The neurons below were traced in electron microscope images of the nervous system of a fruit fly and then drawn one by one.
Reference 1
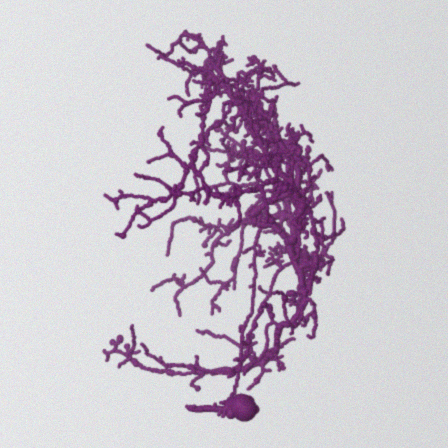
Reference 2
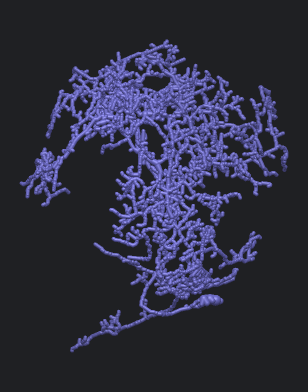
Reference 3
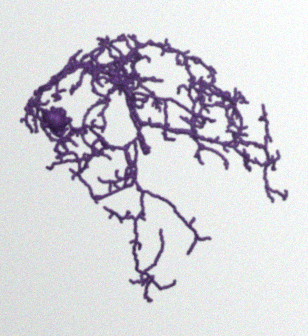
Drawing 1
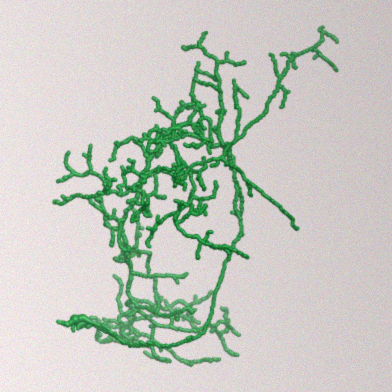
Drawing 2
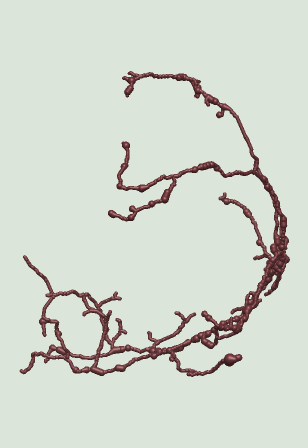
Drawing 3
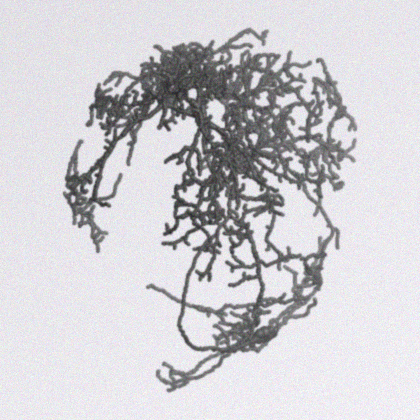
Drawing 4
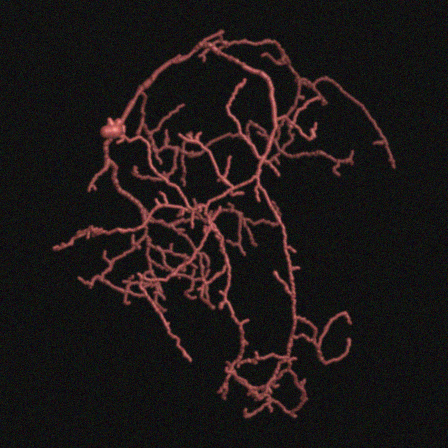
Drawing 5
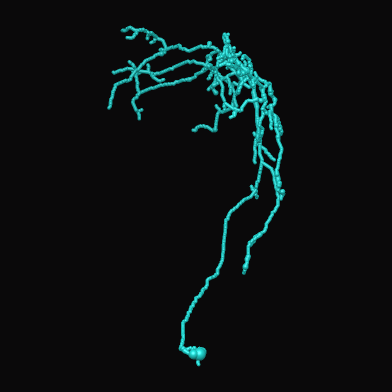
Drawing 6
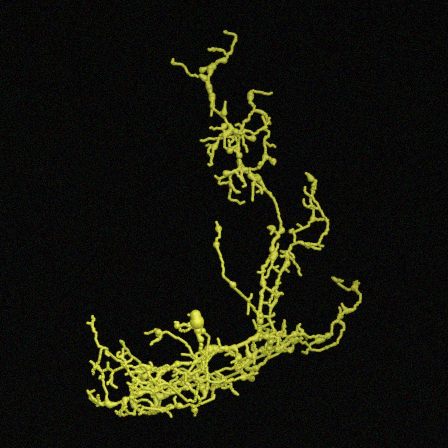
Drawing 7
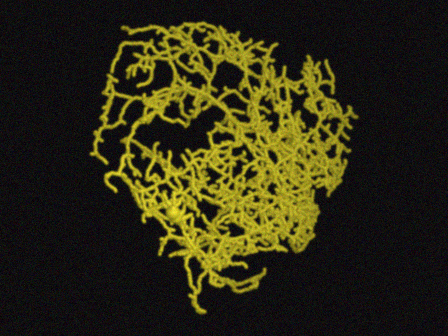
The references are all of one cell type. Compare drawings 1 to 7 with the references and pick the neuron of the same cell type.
Drawing 3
